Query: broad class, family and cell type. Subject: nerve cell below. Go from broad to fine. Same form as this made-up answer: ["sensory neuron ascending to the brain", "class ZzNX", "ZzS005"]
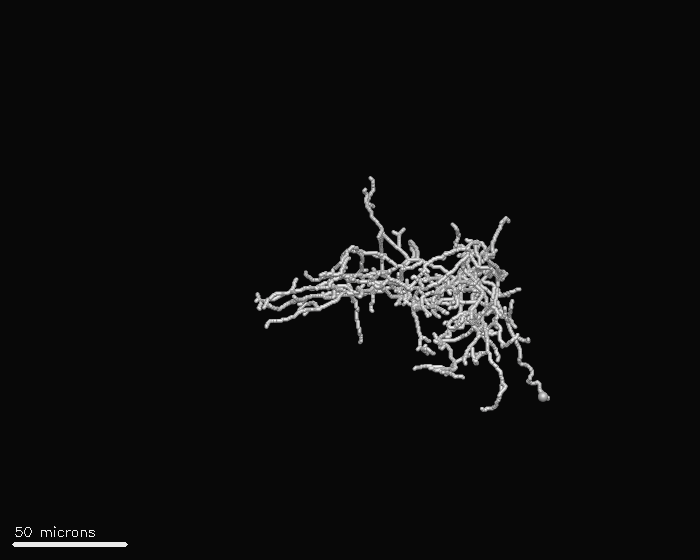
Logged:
["nerve-cord intrinsic neuron", "hemilineage 12A", "IN12A041"]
